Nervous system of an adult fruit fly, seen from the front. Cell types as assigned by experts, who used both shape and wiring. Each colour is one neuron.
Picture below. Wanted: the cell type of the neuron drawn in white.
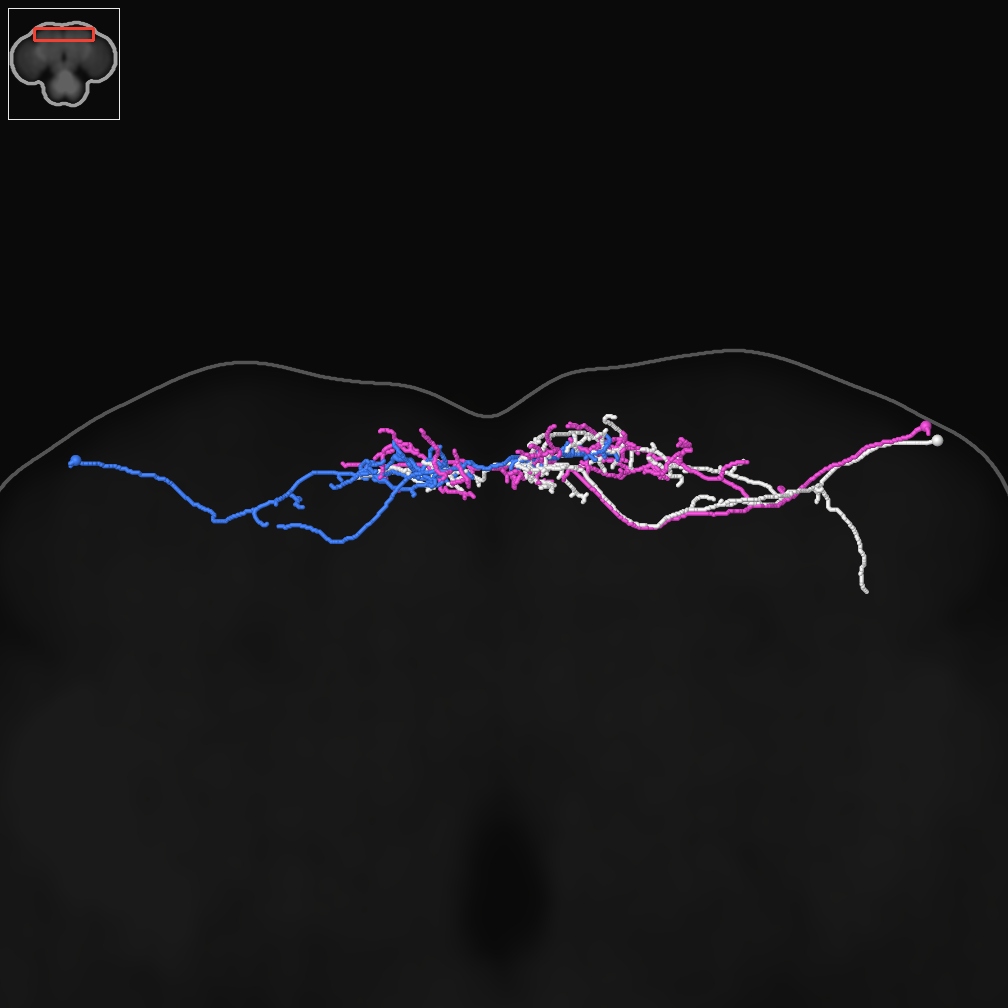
SMP220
